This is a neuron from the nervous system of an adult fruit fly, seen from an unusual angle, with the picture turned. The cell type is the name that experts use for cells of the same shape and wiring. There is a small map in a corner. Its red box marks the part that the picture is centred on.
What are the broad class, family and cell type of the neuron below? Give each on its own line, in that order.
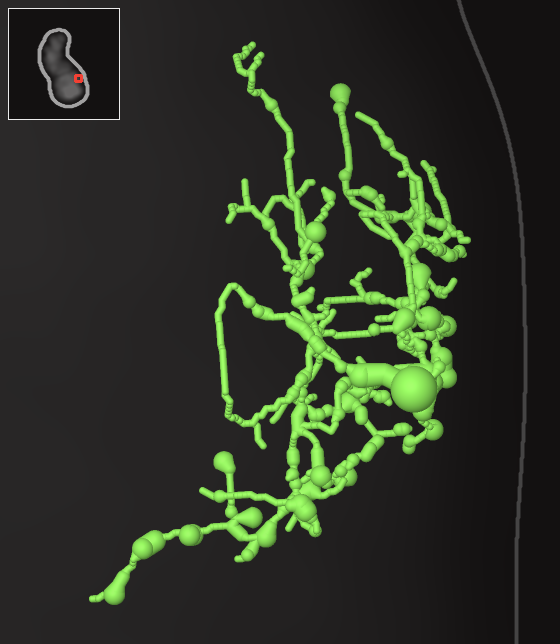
central-brain intrinsic neuron
hemilineage SLPpm2
SLP414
